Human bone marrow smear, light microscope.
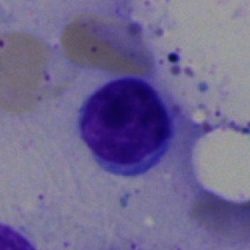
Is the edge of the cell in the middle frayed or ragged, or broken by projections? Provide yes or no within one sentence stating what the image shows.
No, no projections, blebs or ragged parts break the cell's outline.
